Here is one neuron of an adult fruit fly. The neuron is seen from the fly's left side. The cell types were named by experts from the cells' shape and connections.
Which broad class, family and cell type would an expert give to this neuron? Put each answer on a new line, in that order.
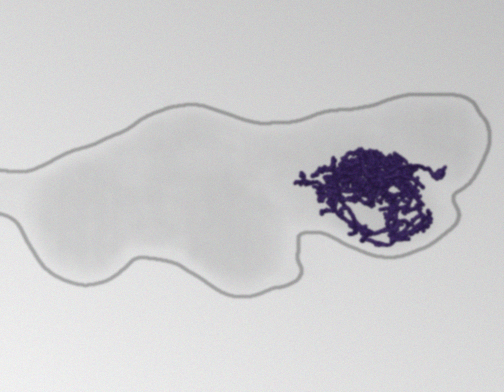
nerve-cord intrinsic neuron
hemilineage 21A
IN21A017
